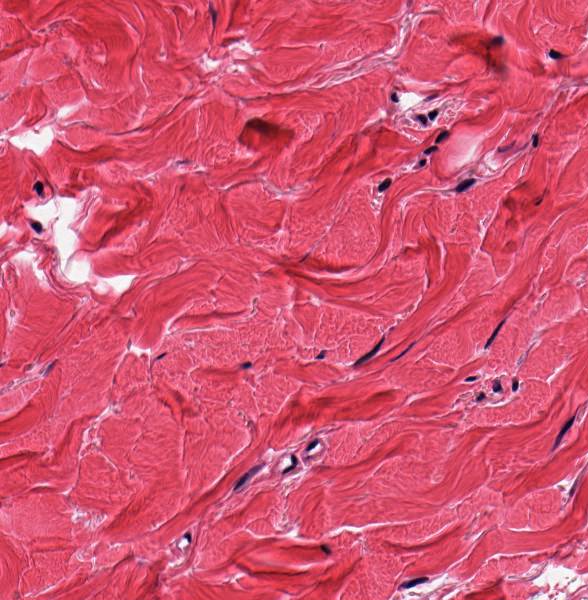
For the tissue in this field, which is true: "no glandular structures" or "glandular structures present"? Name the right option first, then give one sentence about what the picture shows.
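No glandular structures. No epithelium, glands or fat cells are present anywhere in the field.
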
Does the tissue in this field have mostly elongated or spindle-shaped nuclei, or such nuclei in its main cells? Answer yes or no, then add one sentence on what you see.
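Yes. Most nuclei are dark, thin and spindle-shaped, lying along the bundles as fibroblast nuclei.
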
